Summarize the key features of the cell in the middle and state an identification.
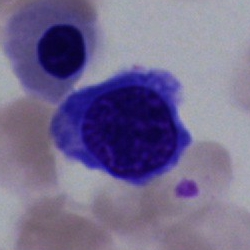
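The cell has an irregular outline, with bulging cytoplasmic projections along its edge. Its cytoplasm is deep blue, and no granules can be seen within it. The picture is slightly out of focus. The cell is an erythroblast.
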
